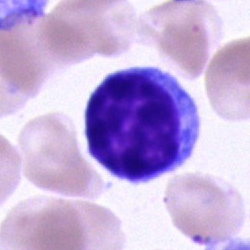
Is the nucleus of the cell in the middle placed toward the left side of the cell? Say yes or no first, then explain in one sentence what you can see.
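Yes. The cytoplasm is a scant rim of blue, widest on the right side of the cell.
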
